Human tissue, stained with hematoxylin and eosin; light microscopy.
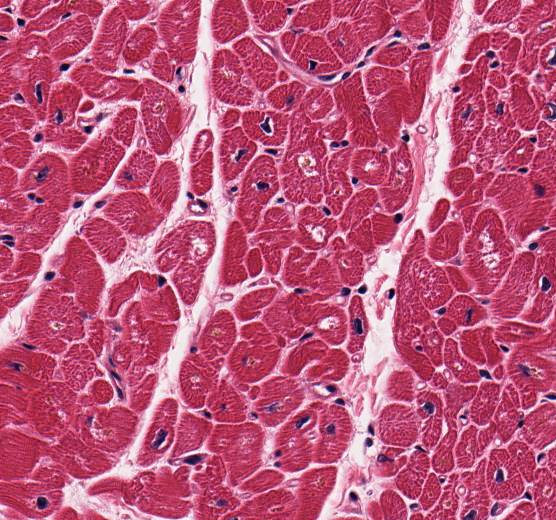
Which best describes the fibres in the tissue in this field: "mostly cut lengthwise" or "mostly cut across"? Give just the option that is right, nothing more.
Mostly cut across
